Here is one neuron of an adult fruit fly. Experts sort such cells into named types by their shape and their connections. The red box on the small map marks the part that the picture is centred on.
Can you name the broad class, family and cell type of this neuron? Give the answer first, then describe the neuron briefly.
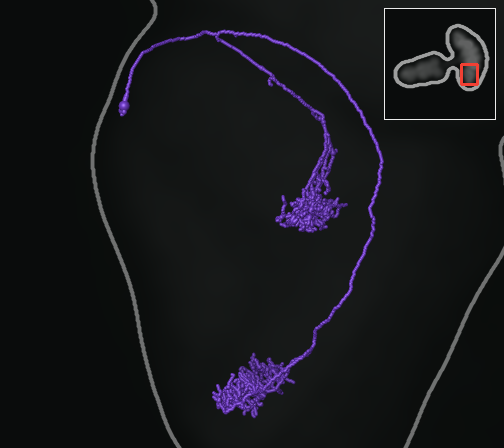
It is an optic-lobe intrinsic neuron. Its family is MeLo. It is of cell type MeLo13. It lies in the brain. Its cell body lies at the upper left of the picture. Dozens of branch ends can be seen.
